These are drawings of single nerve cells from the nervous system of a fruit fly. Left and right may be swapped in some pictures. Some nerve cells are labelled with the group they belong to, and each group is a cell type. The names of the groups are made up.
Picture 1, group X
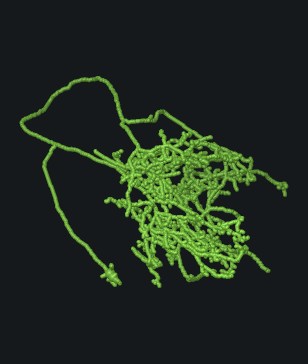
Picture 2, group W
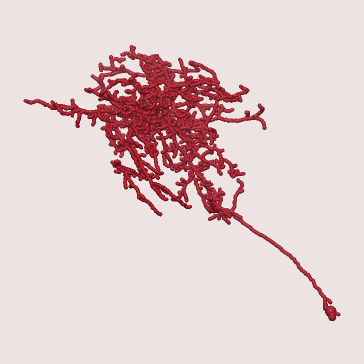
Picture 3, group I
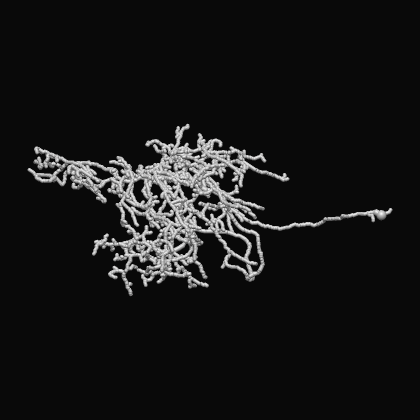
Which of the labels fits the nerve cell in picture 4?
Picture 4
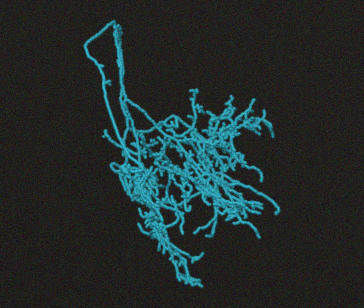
group X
